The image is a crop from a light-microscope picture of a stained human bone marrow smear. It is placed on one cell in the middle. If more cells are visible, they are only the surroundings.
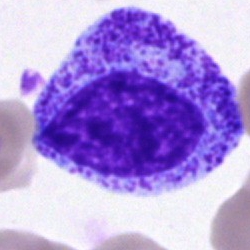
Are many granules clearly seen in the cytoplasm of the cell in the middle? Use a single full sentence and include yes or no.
Yes, the cytoplasm of this cell holds many visible granules.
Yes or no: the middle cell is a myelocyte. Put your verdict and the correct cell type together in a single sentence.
Yes, centred in the crop is a myelocyte.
